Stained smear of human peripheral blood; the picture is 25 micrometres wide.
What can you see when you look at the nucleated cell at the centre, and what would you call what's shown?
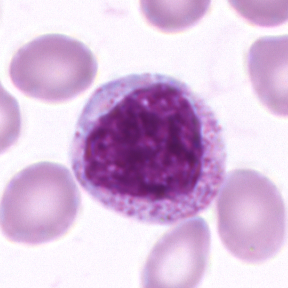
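A round, smooth outline encloses a single rounded nucleus without lobes. Many fine reddish-purple granules are scattered through the cytoplasm; no vacuoles are seen. It is a myelocyte.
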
